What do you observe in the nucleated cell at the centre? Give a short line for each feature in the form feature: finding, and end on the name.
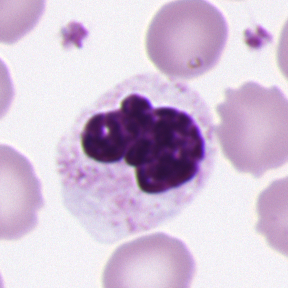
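Nucleus: small pale hole in the leftmost lobe
Chromatin: dense, dark purple
Cytoplasm: very pale, almost colourless
Granules: fine, pinkish-violet, scattered throughout
Answer: segmented neutrophil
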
